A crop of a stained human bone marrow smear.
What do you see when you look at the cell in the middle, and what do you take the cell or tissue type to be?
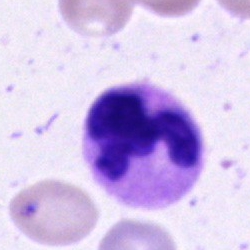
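Several lobes, joined by narrower parts, make up the nucleus of this cell. Its chromatin is dark purple and dense, and the cell outline is round and smooth. No vacuoles are seen in the cytoplasm. The cell is a segmented neutrophil.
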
